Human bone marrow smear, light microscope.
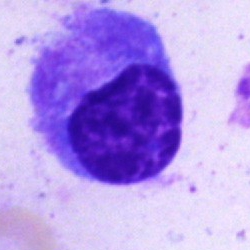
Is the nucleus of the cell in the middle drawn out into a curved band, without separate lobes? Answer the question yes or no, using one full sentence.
No, this cell has one compact round or oval nucleus.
